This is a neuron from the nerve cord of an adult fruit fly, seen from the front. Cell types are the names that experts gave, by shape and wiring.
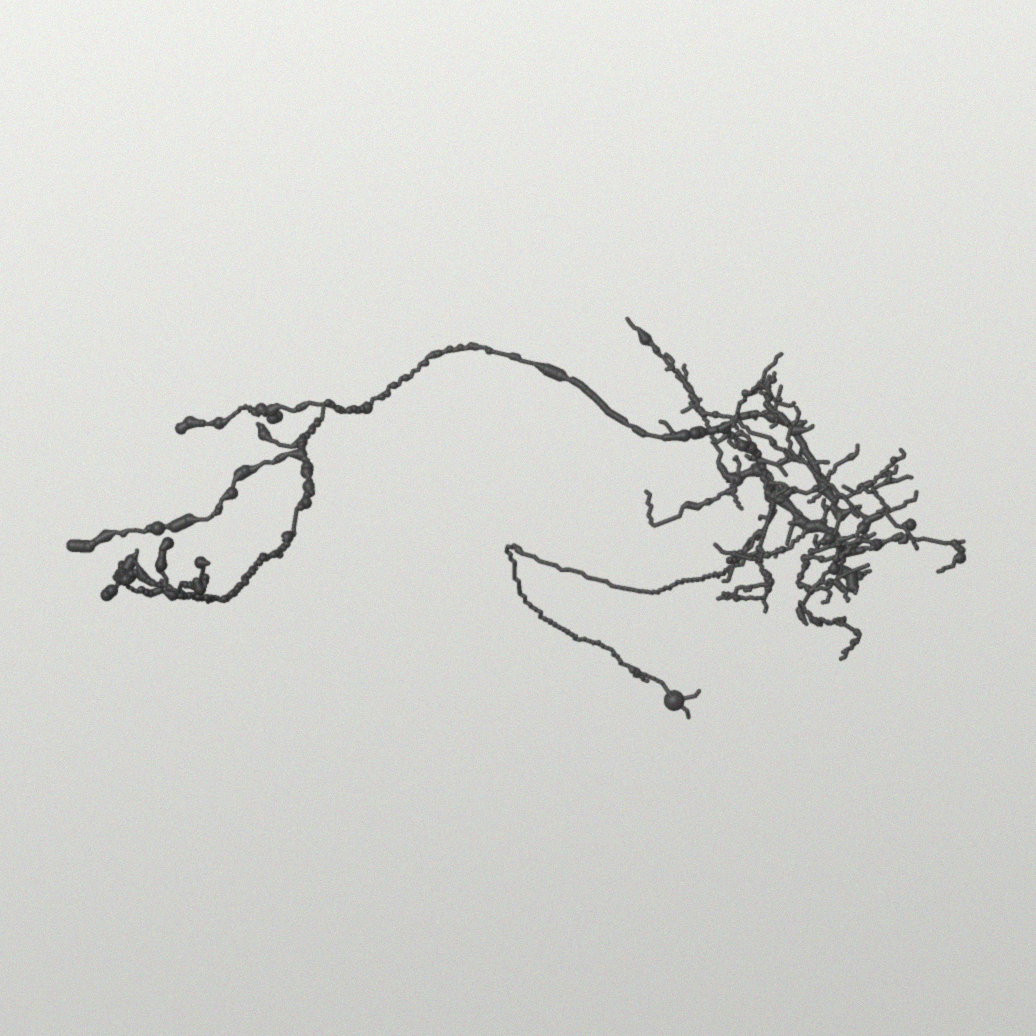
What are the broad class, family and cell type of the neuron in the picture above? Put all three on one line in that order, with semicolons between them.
nerve-cord intrinsic neuron; hemilineage 06A; IN06A071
